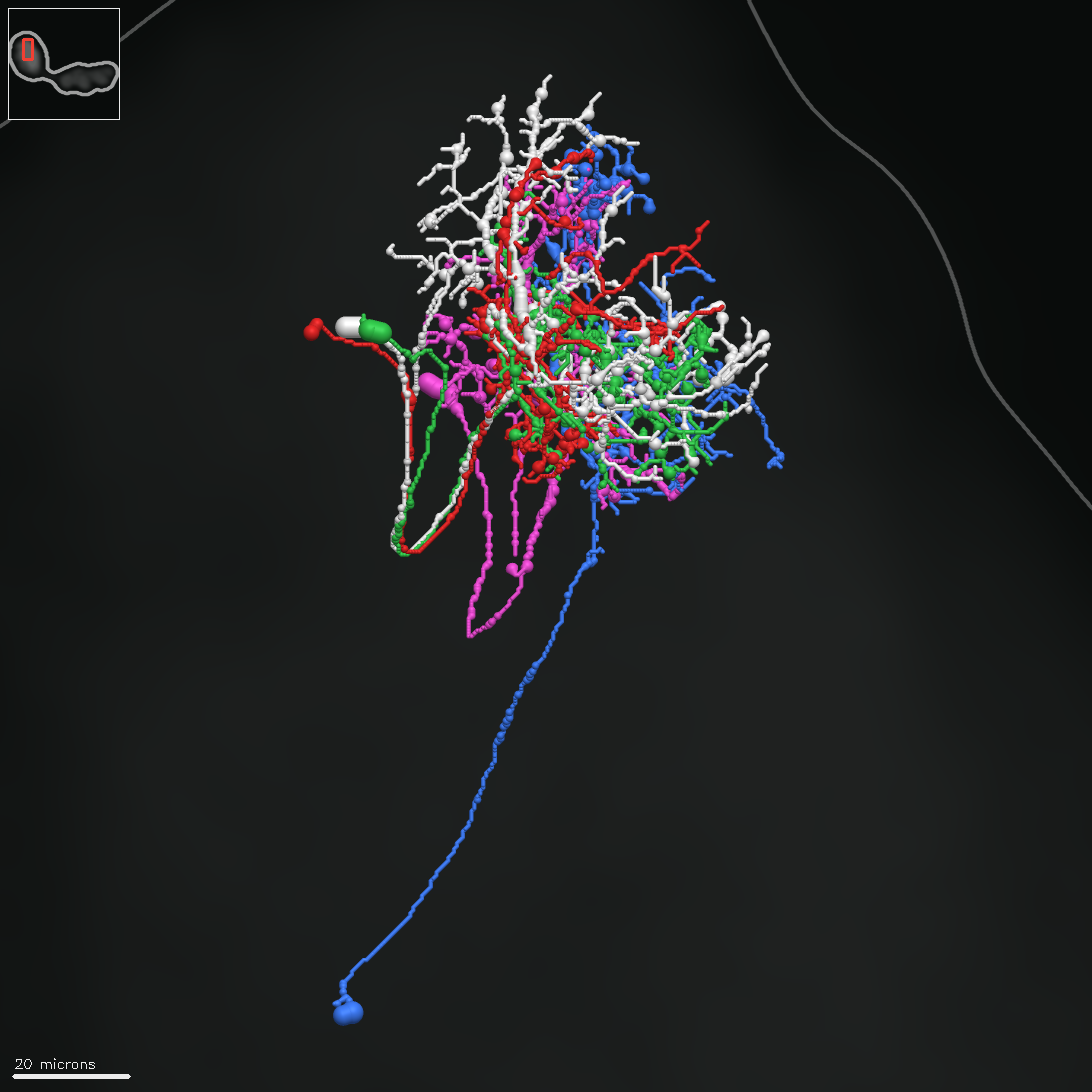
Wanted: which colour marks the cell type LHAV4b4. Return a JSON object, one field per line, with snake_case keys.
{
 "colour": "white"
}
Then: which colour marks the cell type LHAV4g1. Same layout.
{
 "colour": "red"
}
